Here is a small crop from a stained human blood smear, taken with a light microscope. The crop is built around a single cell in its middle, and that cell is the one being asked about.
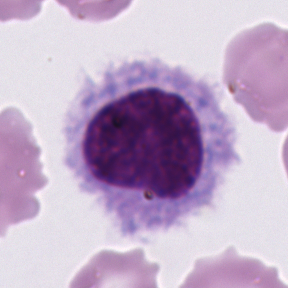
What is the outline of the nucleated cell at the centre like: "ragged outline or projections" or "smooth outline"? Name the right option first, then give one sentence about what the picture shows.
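Ragged outline or projections. The cell's outline is ragged rather than smooth.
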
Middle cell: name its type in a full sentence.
Seen at the centre of the crop is a hairy cell.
